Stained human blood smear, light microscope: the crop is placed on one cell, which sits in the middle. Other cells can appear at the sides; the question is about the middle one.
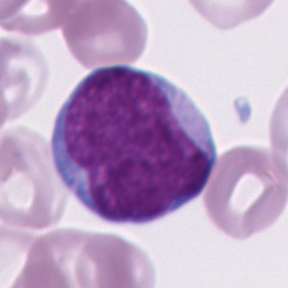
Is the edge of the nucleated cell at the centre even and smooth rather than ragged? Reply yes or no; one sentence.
Yes, a smooth outline without projections belongs to this cell.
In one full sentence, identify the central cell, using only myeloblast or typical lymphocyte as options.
The cell in the middle of this crop is a myeloblast.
